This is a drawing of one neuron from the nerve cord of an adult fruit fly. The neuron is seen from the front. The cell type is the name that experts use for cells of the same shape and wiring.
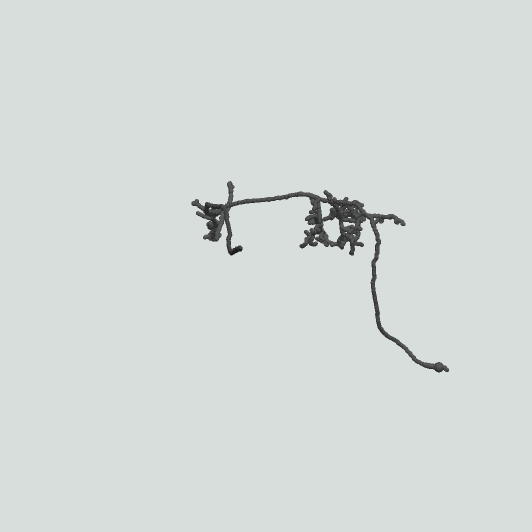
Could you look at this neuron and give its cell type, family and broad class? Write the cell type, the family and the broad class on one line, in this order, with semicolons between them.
AN06A092; hemilineage 06A; ascending neuron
